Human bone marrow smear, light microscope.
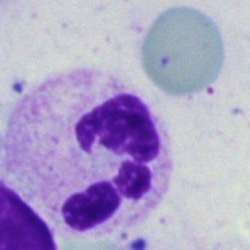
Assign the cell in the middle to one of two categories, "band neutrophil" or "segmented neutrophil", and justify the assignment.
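I'd call this a segmented neutrophil. Looking it over, the outline is round and smooth, and the chromatin is dark purple and dense. There's plenty of cytoplasm, pale pinkish-lilac, with fine pinkish-violet granules scattered through it.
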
